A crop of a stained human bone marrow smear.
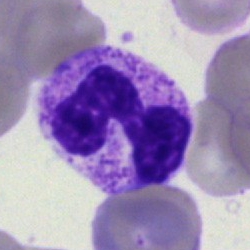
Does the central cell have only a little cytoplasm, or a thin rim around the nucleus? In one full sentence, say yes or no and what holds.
No, around the nucleus lies a wide area of cytoplasm.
